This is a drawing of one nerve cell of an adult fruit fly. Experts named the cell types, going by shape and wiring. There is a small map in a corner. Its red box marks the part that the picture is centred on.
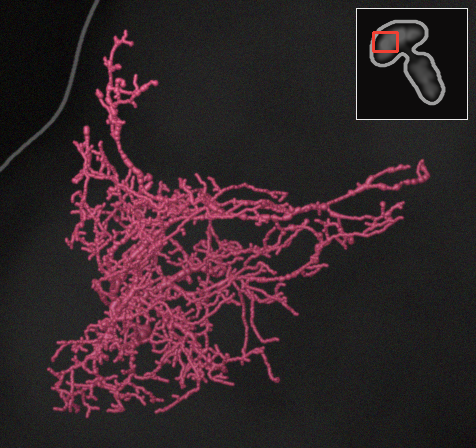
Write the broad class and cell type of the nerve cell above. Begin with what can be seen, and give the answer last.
It is in the brain and does not reach the nerve cord. The picture shows more than a hundred branch ends. This is a central-brain intrinsic neuron. It is of cell type AVLP316.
